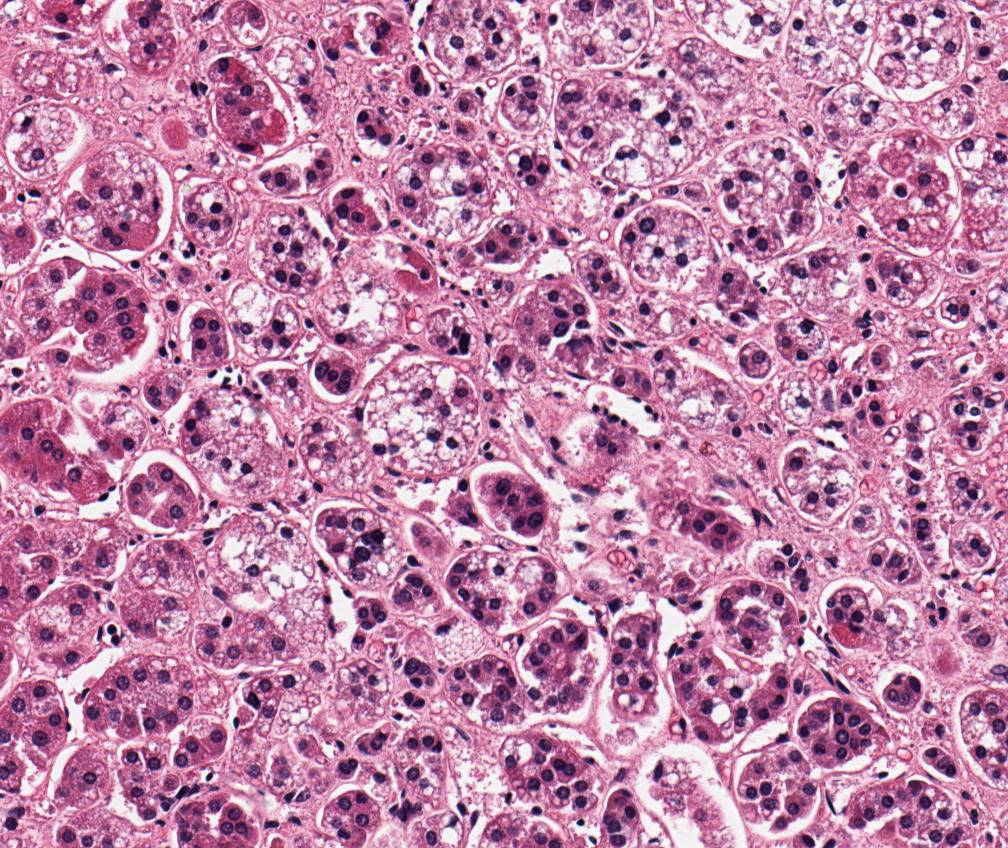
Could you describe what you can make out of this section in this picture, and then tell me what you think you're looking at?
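Across the field, cells sit in rounded nests split by thin partitions: delicate strands with small dark elongated nuclei. Lots of cells have pale cytoplasm packed with small clear vacuoles; some nests, especially toward the left edge, have dense pink cytoplasm without them. It's adrenal gland.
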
